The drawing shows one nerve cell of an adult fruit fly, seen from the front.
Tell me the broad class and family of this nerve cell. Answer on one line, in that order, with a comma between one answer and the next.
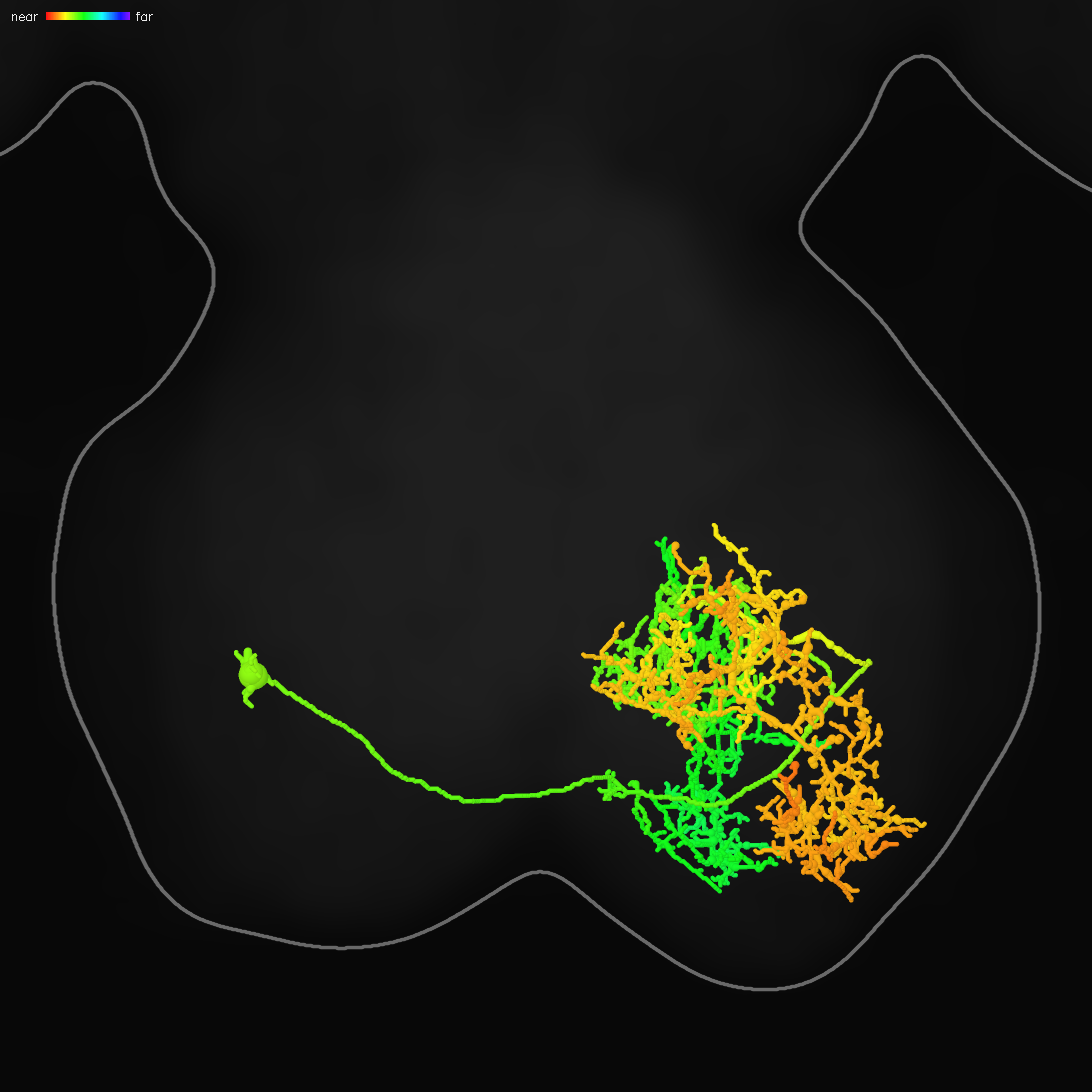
nerve-cord intrinsic neuron, hemilineage 09B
